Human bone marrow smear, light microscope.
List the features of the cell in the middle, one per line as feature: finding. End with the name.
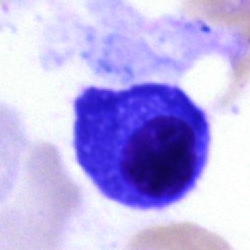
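Nucleus: off-centre, lying towards the lower right of the cell.
Chromatin: dense and dark purple.
Cytoplasm: no distinct granules that I can make out.
Outline: irregular, with a small bulge at the upper left.
Name: plasma cell.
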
